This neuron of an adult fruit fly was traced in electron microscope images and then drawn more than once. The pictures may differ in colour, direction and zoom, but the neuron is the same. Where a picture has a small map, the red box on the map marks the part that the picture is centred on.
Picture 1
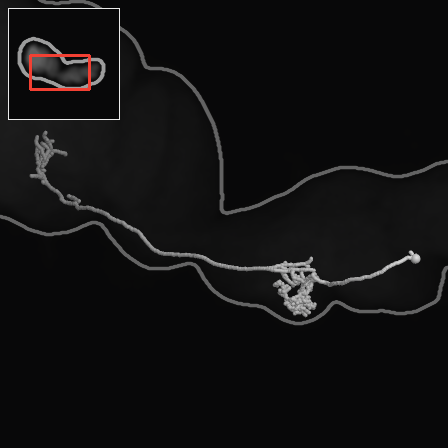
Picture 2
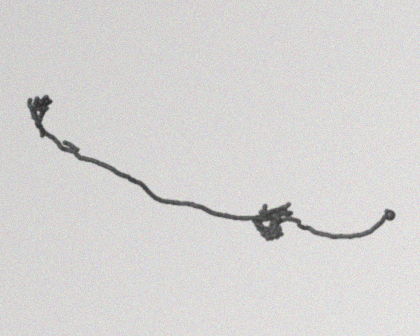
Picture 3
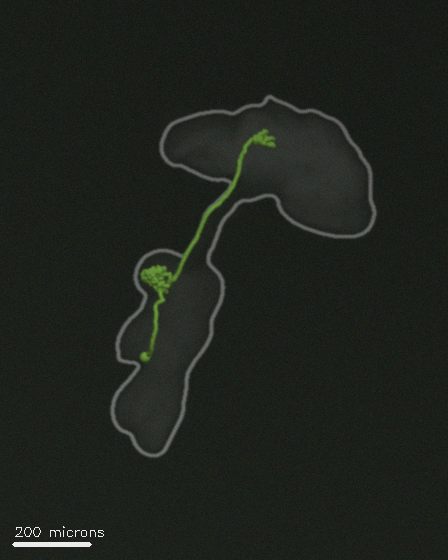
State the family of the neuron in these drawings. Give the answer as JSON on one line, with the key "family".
{"family": "hemilineage 05B"}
